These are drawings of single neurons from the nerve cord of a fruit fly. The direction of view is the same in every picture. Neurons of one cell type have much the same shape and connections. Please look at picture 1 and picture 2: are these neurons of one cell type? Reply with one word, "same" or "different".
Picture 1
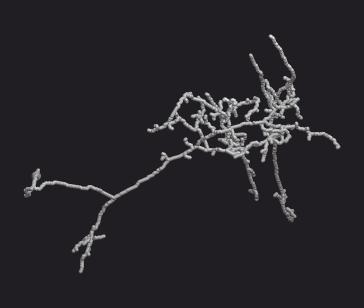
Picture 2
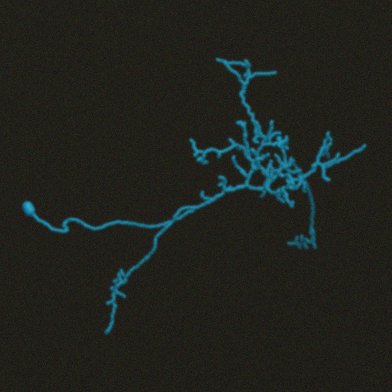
same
